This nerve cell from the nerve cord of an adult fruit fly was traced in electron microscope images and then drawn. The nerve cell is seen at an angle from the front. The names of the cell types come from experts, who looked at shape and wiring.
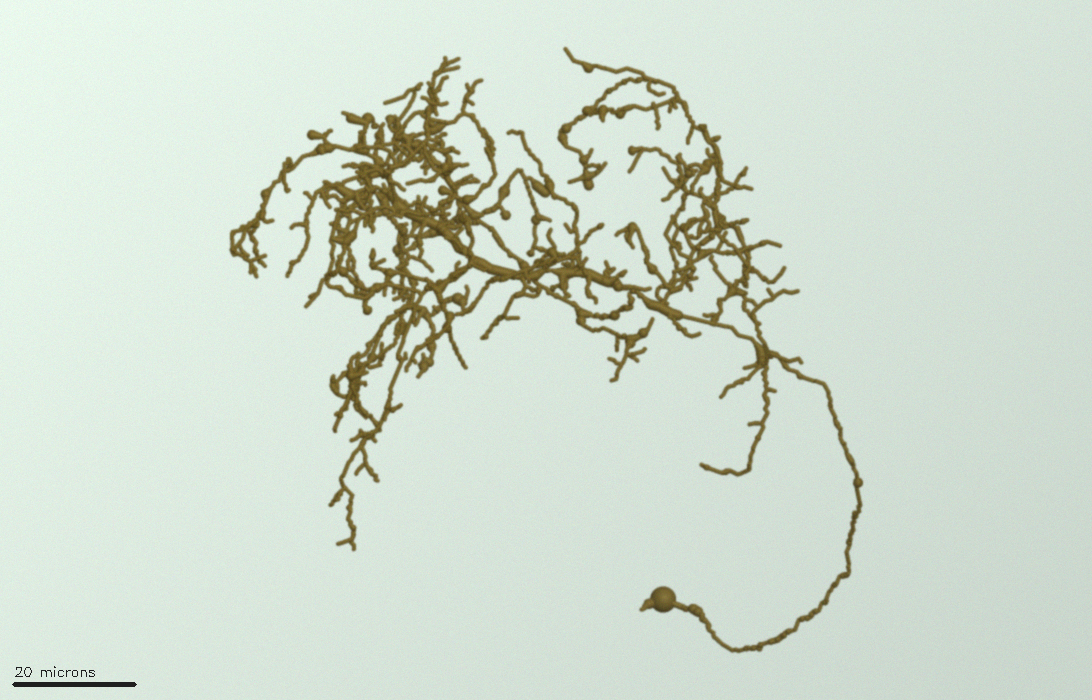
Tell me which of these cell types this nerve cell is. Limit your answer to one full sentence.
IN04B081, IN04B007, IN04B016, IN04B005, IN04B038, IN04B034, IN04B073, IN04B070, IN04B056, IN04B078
The cell type name IN04B081 applies to this nerve cell.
